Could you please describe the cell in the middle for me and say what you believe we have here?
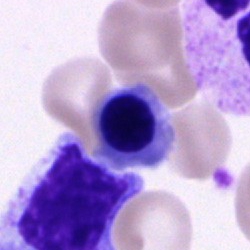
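First, the chromatin: dense and very dark, with little visible structure. Second, the nucleus: no nucleolus can be seen. Third, the cytoplasm: its rim is widest on the right side of the nucleus, and it shows no granules. The cell is an erythroblast.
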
